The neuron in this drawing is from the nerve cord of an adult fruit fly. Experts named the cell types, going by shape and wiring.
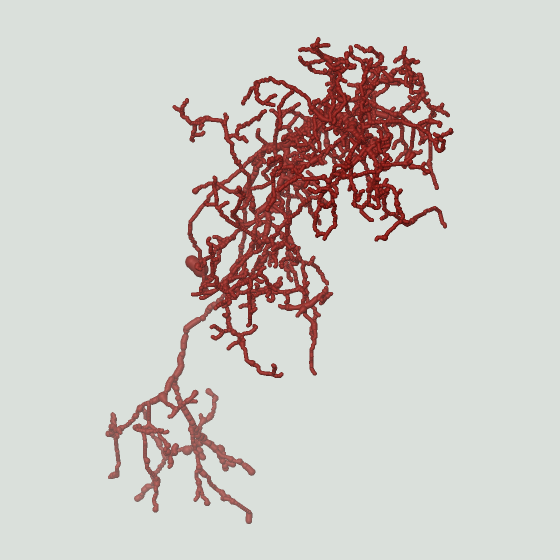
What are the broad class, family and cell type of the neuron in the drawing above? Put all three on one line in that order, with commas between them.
nerve-cord intrinsic neuron, hemilineage 03B, IN03B028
